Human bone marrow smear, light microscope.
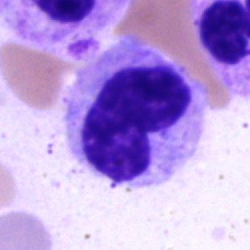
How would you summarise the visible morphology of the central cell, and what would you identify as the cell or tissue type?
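Outline first: roughly round, with a smooth edge. Next, the nucleus is indented, which gives it a folded, kidney-like shape. Its chromatin is dark purple and fairly dense, with slightly paler mottled areas. Last, the cytoplasm is pale greyish-blue. This is a metamyelocyte.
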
